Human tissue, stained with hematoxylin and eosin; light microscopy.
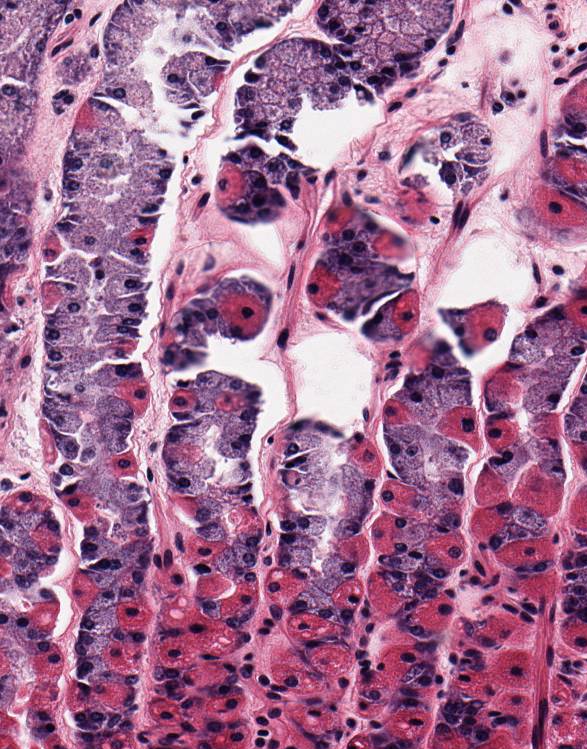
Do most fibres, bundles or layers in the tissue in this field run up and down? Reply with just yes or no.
Yes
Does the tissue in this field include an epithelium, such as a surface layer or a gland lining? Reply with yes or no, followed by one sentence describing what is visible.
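Yes. The field is filled with long, straight glands that run in parallel from top to bottom.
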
